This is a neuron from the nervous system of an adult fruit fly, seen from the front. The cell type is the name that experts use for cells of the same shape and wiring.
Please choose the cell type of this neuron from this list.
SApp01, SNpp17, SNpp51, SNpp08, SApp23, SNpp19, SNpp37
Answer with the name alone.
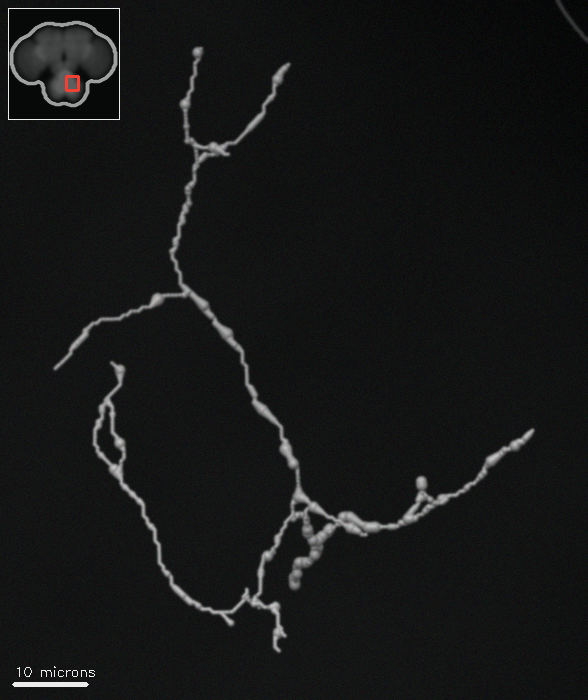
SNpp51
